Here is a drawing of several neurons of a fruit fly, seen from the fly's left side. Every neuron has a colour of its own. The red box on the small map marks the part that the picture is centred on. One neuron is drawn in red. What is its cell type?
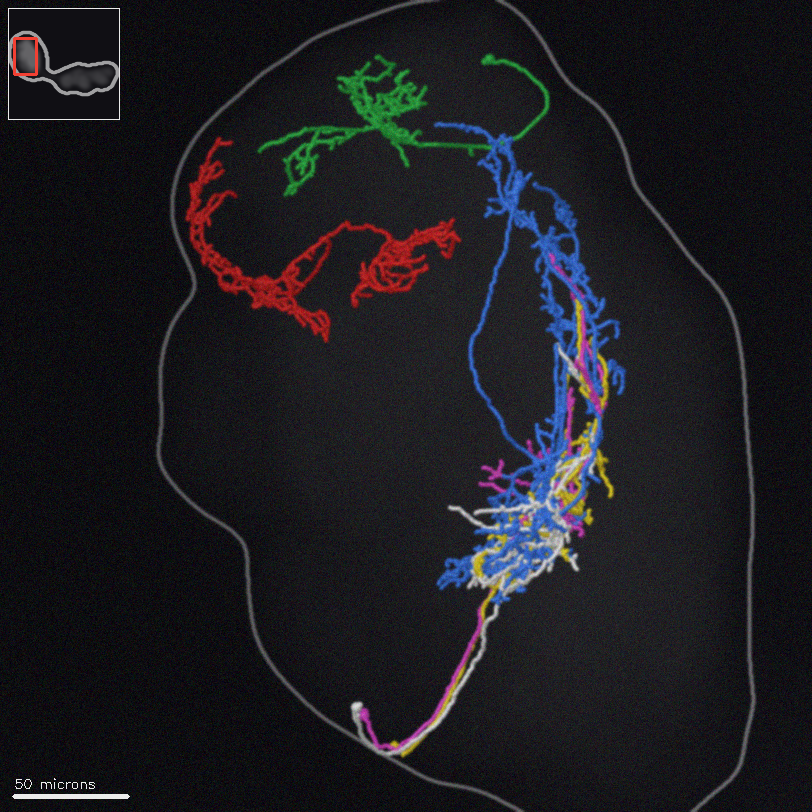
FB5V_b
